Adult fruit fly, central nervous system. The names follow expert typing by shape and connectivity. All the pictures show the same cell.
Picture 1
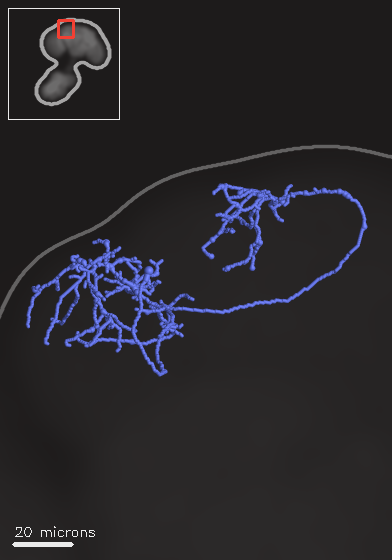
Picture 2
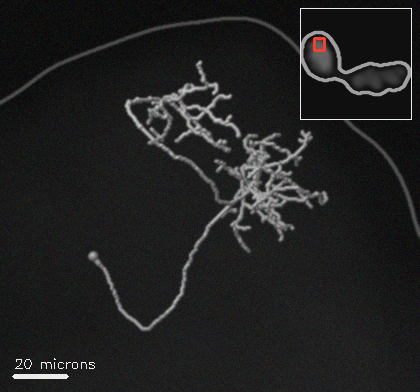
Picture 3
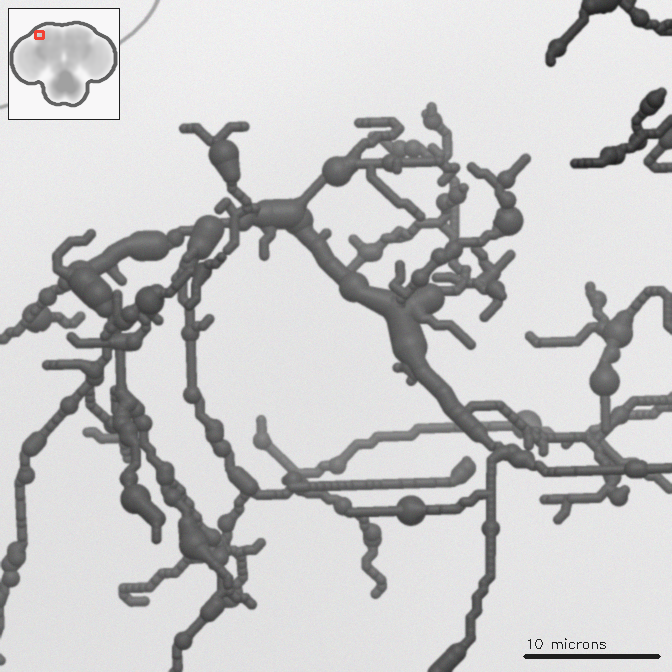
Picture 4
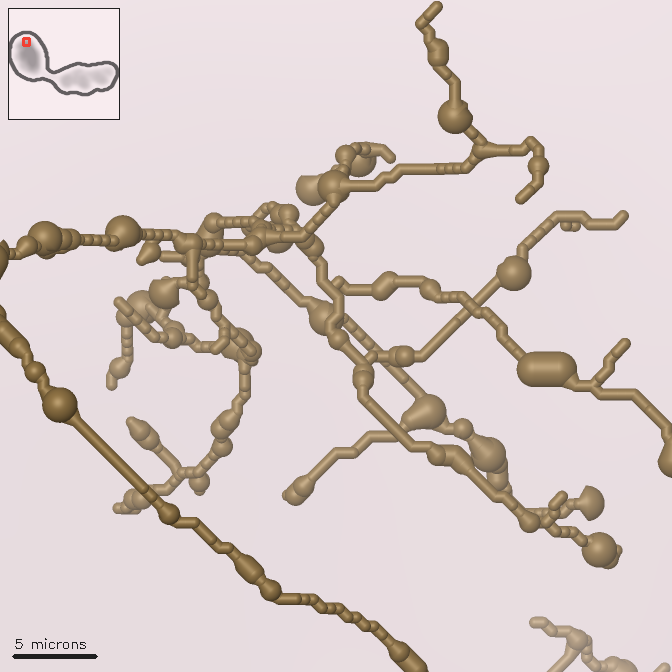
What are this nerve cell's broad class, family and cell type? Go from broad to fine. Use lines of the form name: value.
broad class: central-brain intrinsic neuron
family: hemilineage LHa1
cell type: LHAV6a1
